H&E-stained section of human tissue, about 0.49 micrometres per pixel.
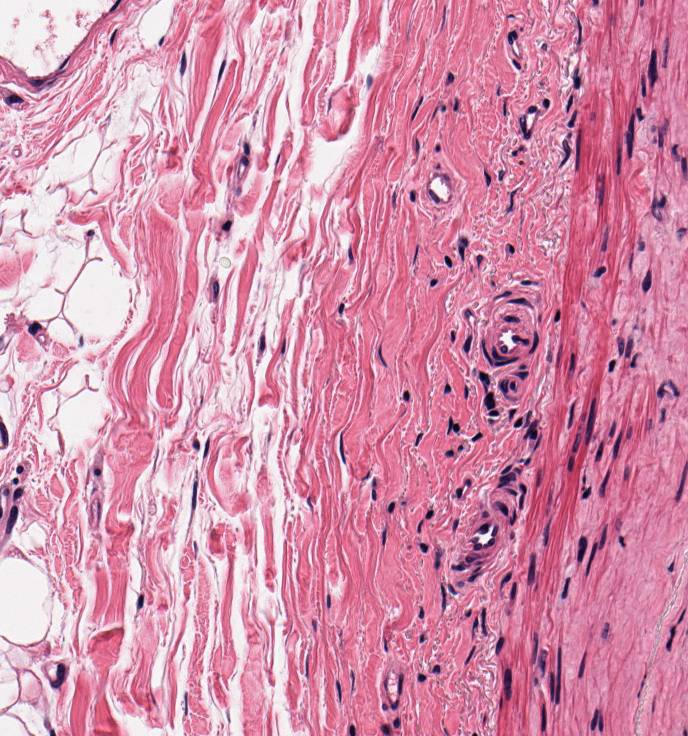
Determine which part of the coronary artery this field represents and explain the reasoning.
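This is the tunica adventitia. It lies in vertical bands: fat at left, collagen in the middle, a cellular fibrous band at right. Through the left half, thick, wavy eosinophilic collagen bundles run roughly vertically, separated by clear gaps. Along the left edge, adipocytes are empty polygonal spaces with thin pink borders. Small thick-walled vessels with concentric rings of nuclei sit centre-right.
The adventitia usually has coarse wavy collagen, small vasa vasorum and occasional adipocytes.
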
